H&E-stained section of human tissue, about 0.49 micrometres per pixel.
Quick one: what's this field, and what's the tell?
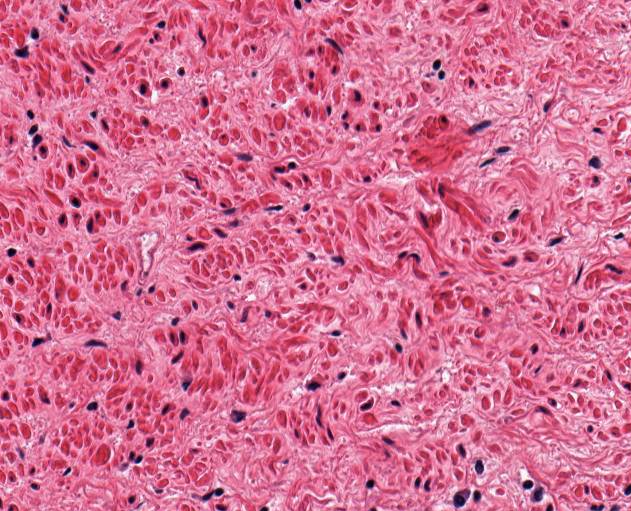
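Fibromuscular stroma. First, the bundles: just right of the upper centre, a small bundle is cut lengthwise, its elongated cells running obliquely.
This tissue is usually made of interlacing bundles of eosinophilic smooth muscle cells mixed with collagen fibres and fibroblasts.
Second, the stroma: wispy, paler pink collagenous stroma lies between the muscle bundles. Third, glands: neither epithelium nor glands appear anywhere in the field.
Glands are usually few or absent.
Fourth, nuclei: small, dark and sparse, with many cell profiles showing none in this plane.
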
